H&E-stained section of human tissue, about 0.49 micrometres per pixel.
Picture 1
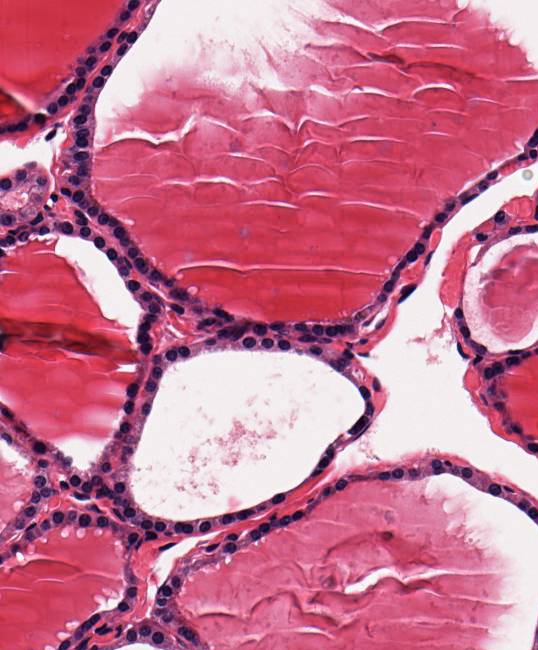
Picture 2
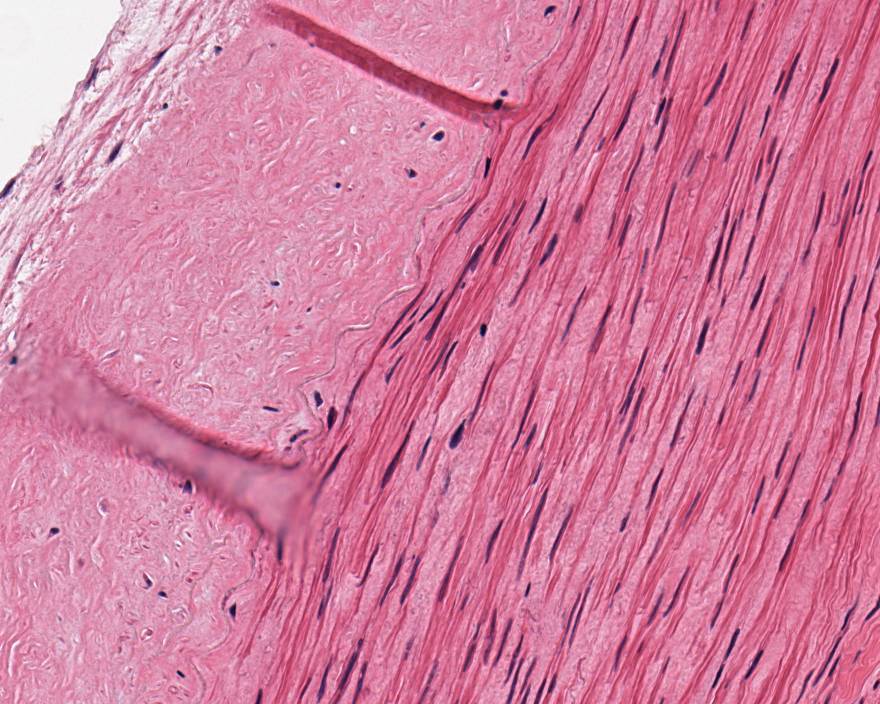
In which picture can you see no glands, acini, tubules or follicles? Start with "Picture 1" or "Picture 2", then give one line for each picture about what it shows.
Picture 2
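What picture 1 shows: The field is made up of closely packed, rounded follicles of widely varying size, several of them large.
What picture 2 shows: No epithelium, glands or blood vessels are seen anywhere in the field.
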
